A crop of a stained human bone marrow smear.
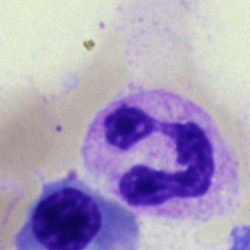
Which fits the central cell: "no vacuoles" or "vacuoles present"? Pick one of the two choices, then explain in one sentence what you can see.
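No vacuoles. No vacuoles are seen in the cytoplasm.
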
